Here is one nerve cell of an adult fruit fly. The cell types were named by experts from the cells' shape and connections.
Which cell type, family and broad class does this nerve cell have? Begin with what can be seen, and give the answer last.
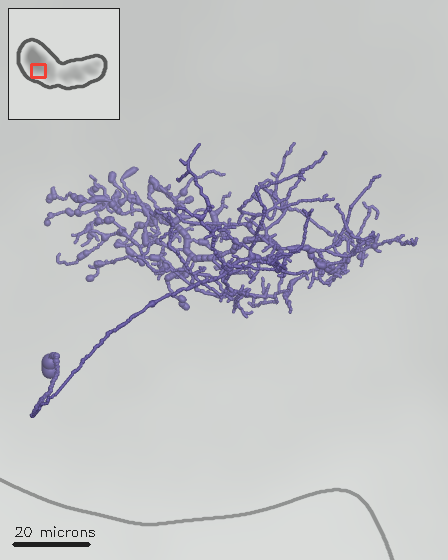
From left to right in the picture it spans about 100 microns. The picture shows dozens of branch ends. It is of cell type WED207. Its family is hemilineage MD3. This is a central-brain intrinsic neuron.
